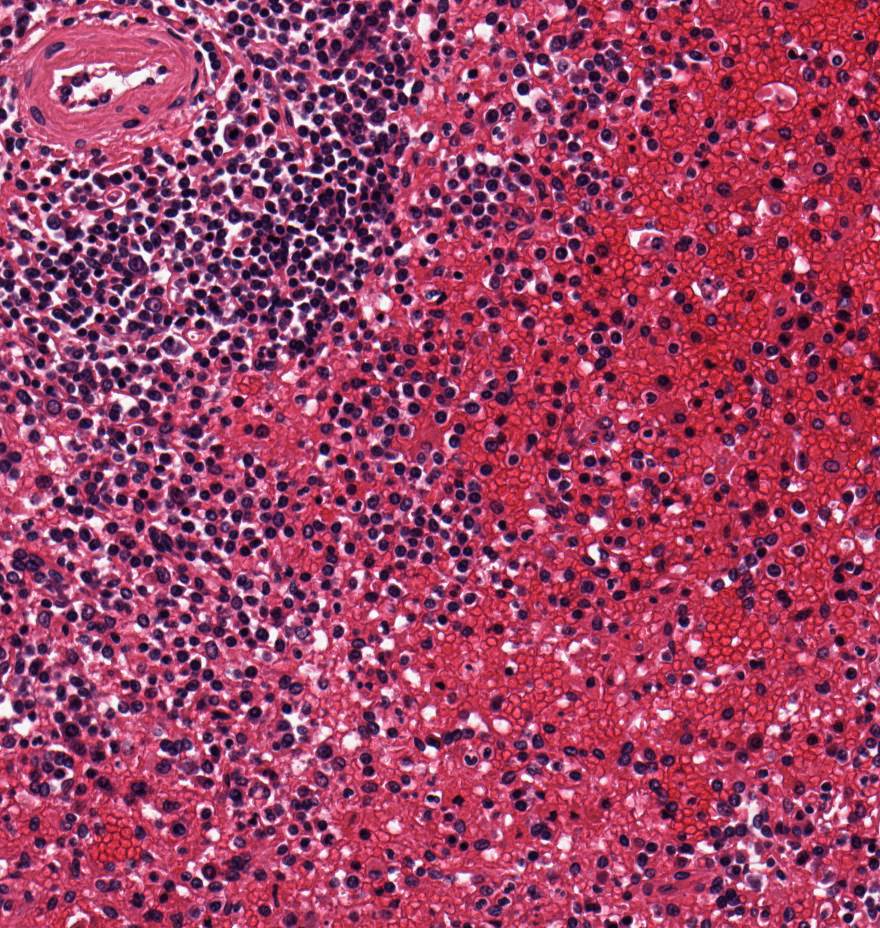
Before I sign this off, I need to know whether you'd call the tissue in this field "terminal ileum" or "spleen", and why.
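Answer: spleen. The upper left is crowded with dark nuclei, mostly small lymphocytes with round dense nuclei and scant cytoplasm; closely packed red blood cells dominate the right half. The artery lies in the lymphocyte-rich area, not among red cells. No epithelium or glands are present.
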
